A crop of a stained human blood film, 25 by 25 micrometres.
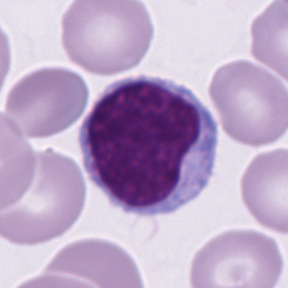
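Typical lymphocyte, about 12 micrometres across, with a slightly ragged rather than smooth edge. The nucleus measures about 10 micrometres across, fills about 70% of the cell's area, and has a shallow notch on its lower right side. The cytoplasm is pale blue; its rim is widest at the lower right of the cell.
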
